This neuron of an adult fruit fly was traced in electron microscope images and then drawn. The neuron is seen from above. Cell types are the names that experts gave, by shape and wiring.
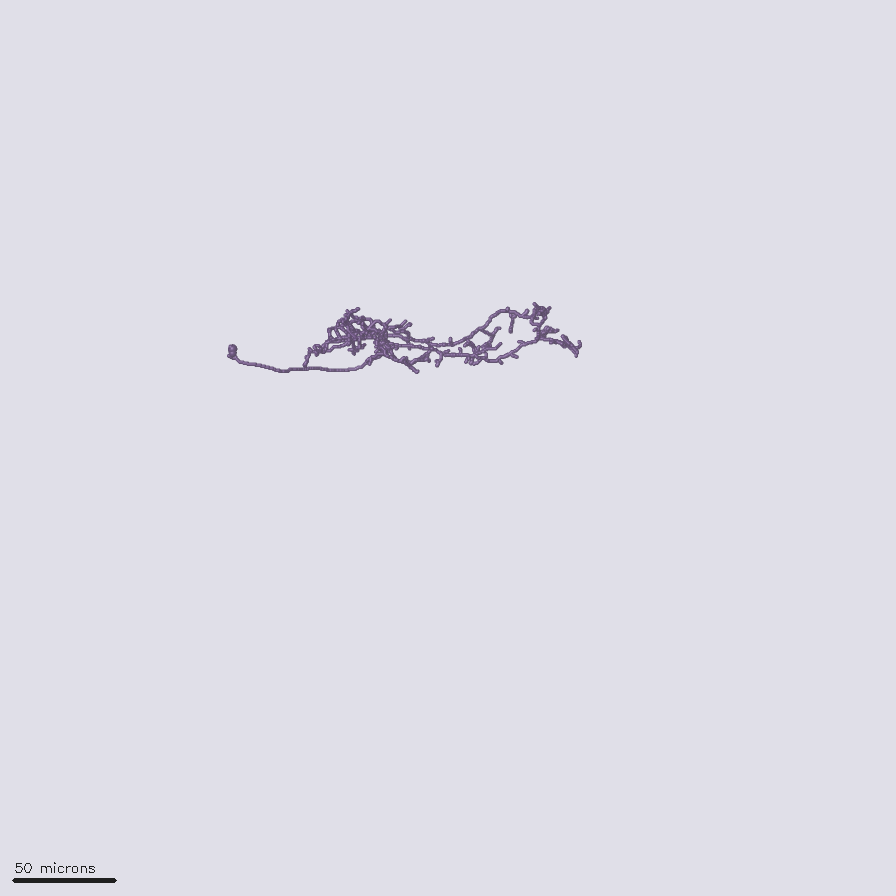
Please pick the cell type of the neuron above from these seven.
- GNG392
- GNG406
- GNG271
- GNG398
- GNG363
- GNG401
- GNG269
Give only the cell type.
GNG271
